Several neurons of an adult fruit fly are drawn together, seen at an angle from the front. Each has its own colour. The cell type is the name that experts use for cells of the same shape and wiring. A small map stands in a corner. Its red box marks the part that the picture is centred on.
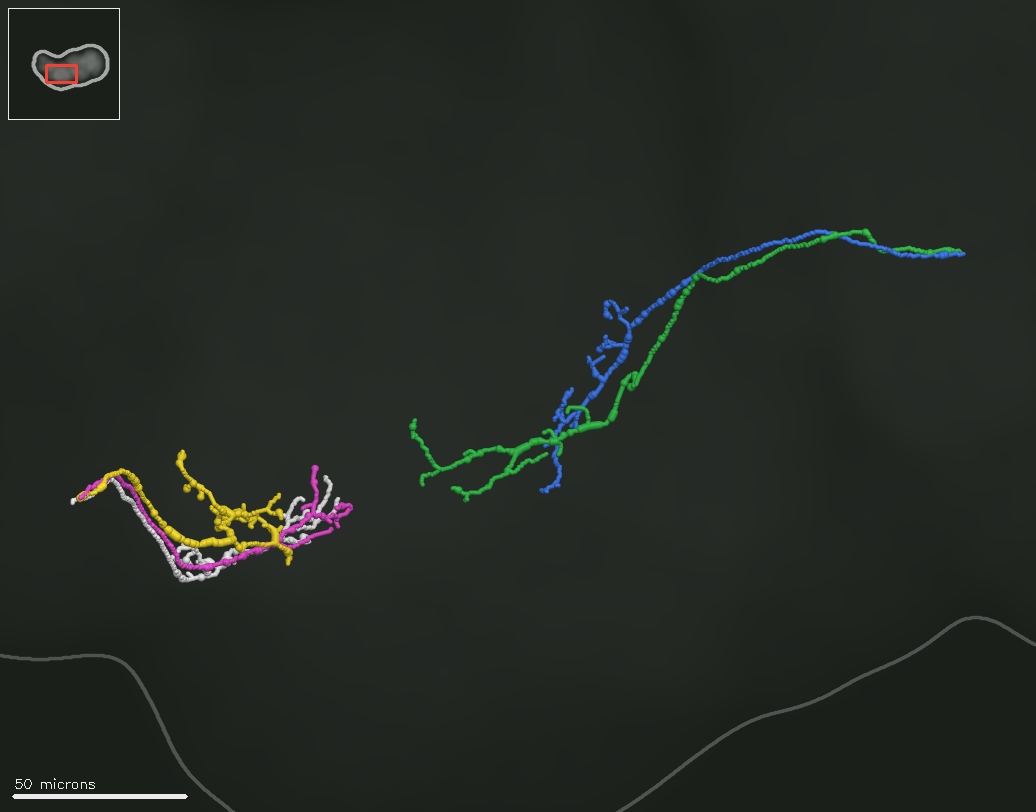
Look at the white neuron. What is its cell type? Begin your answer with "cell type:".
cell type: WG3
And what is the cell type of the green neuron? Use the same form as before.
cell type: WG2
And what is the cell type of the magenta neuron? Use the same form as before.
cell type: WG1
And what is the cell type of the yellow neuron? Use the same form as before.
cell type: SNta14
